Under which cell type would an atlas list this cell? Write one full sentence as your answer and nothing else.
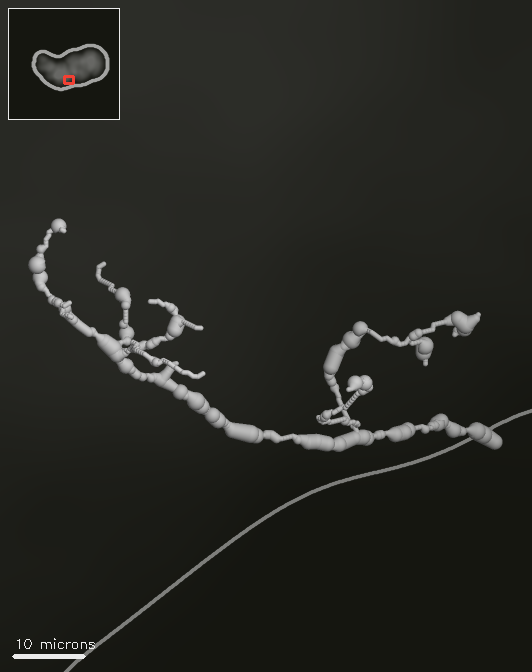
As a matter of cell type, the neuron is SNta29.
